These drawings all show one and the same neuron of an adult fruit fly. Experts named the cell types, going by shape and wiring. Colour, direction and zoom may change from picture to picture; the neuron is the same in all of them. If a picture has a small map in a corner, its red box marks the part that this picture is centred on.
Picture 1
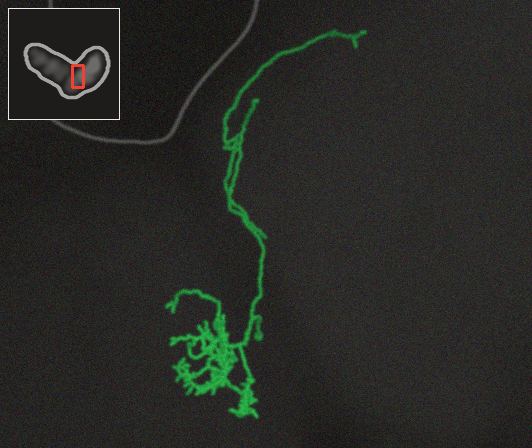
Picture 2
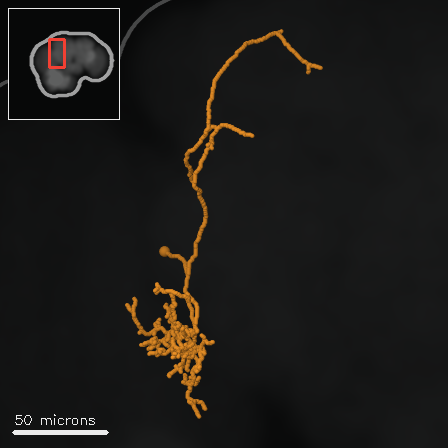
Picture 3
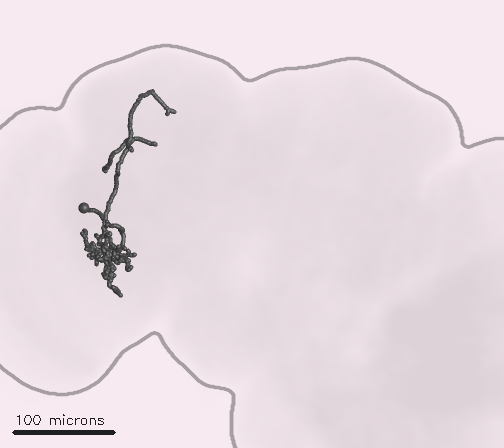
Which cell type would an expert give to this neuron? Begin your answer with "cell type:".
cell type: LoVP5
